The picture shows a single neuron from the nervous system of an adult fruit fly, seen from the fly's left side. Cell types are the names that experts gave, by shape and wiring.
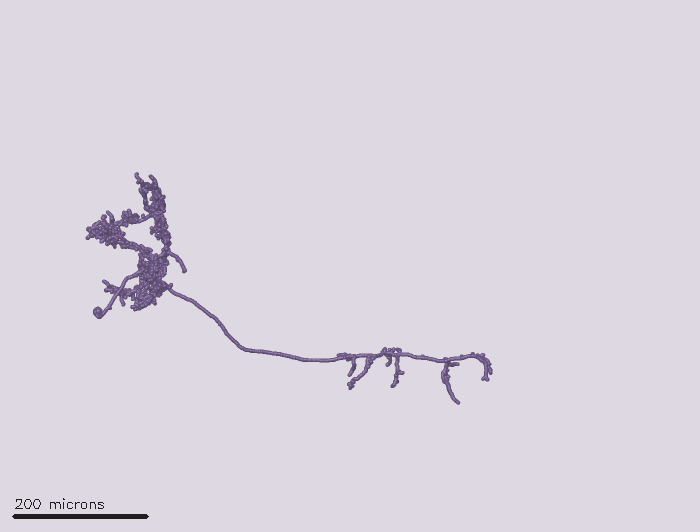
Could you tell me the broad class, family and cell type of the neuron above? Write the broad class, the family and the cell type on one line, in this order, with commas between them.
descending neuron, hemilineage MX3, DNg90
